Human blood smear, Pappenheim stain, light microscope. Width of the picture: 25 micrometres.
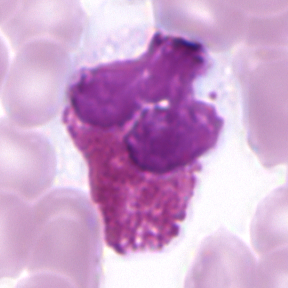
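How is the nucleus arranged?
It is split into two large lobes in the upper half of the cell, and the lobes stain dense dark purple.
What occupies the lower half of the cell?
Coarse reddish-purple granules, packed densely.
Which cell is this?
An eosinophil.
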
